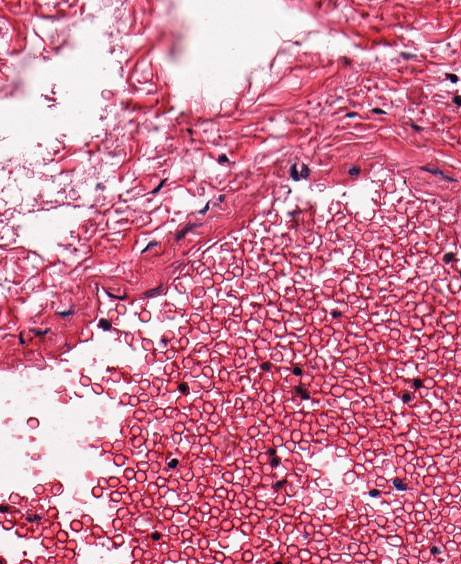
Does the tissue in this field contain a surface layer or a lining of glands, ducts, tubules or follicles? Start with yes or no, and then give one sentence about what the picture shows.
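No. No epithelium is present anywhere in the field.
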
